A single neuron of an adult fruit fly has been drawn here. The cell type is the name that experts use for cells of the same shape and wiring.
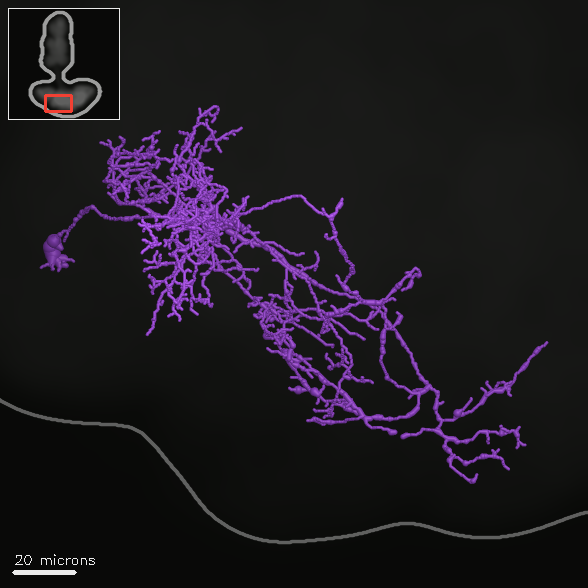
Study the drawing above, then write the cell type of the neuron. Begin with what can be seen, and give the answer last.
It is in the brain and does not reach the nerve cord. By the scale bar it is about 170 microns wide in this view. Its broad class is central-brain intrinsic neuron. The cell type is AVLP749m.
